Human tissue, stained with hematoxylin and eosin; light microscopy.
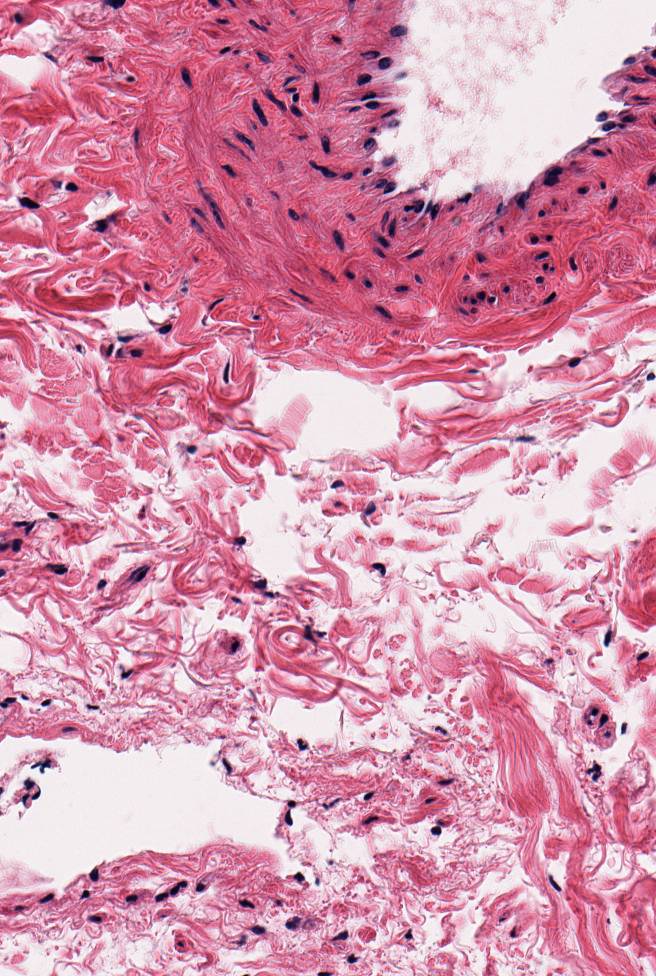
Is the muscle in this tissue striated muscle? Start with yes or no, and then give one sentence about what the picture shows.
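No. The compact band is made of smooth muscle cells that run parallel to one another and follow the curve of the lumen.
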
